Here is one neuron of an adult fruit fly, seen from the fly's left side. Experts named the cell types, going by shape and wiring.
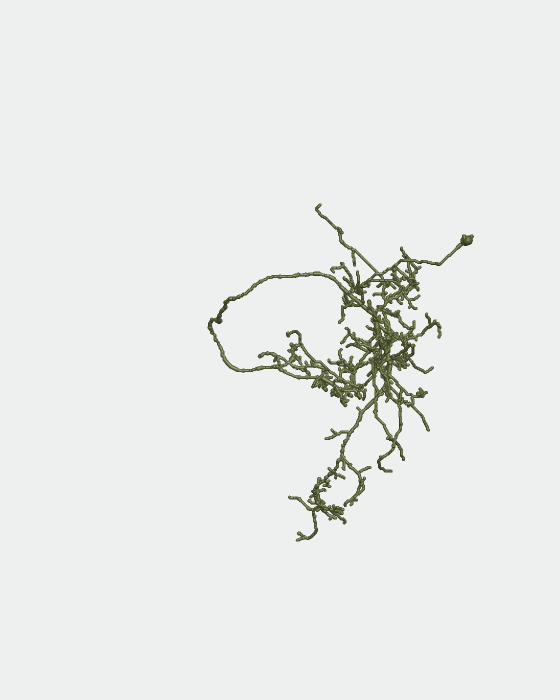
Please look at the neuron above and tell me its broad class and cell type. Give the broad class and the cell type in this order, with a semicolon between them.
central-brain intrinsic neuron; PS231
